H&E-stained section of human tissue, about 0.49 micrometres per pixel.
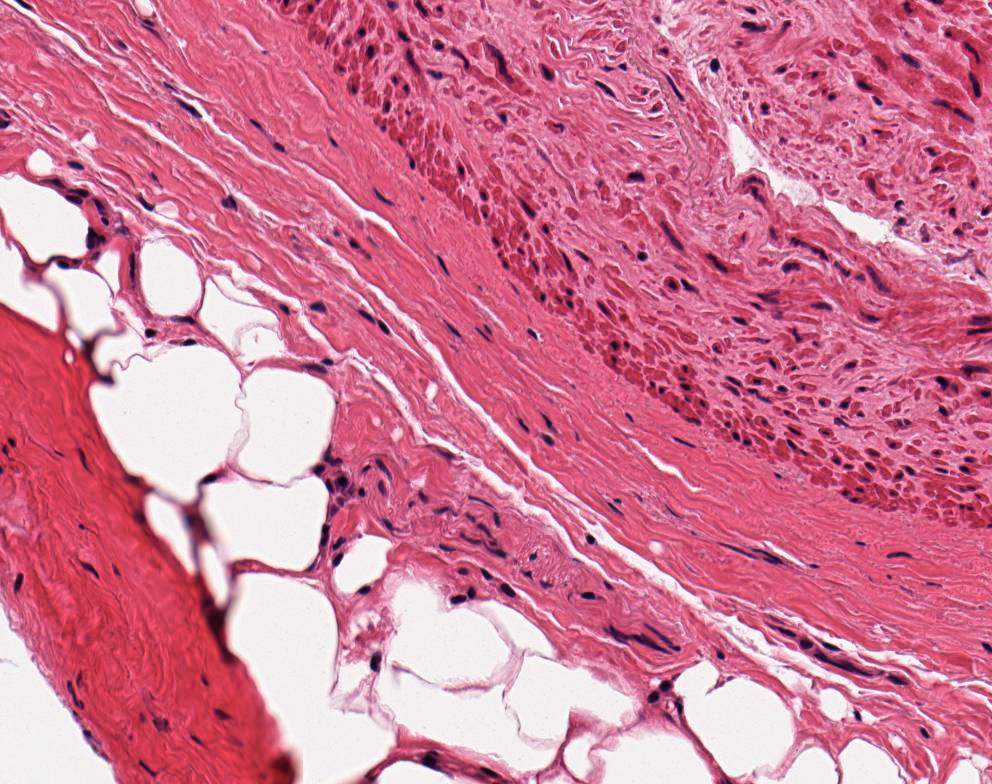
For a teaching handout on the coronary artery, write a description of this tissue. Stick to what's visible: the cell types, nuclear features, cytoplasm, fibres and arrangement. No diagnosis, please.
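Broad wavy pink fibrous band runs diagonally, upper left to lower right, mid-field. Nuclei there sparse, dark, elongated, aligned with the fibres. Adipocytes at lower left and along bottom: clear empty rounded spaces with thin pink borders. Upper right: band of deeper red smooth muscle cells parallel to it, cut across as many small rounded profiles.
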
